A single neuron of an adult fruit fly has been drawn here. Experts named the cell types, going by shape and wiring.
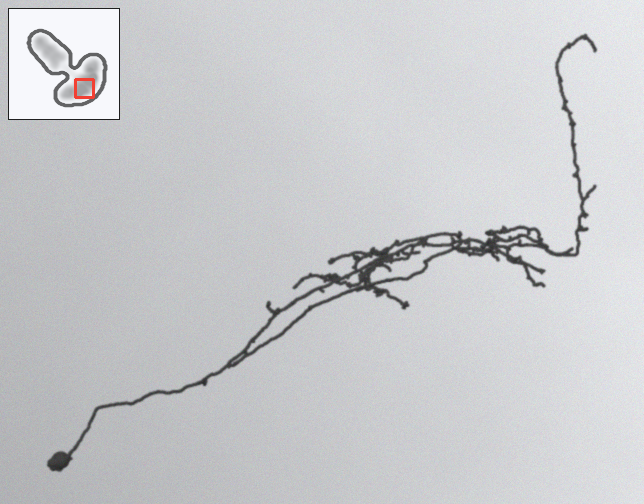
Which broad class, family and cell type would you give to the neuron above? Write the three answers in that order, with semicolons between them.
central-brain intrinsic neuron; hemilineage SLPpl1; SMP220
